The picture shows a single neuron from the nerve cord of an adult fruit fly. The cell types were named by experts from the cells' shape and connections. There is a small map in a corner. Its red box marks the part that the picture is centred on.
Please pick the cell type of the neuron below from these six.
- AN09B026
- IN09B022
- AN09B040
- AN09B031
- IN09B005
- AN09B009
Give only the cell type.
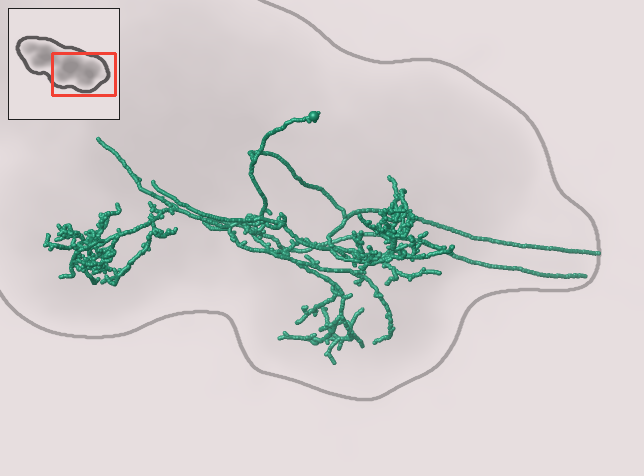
AN09B031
